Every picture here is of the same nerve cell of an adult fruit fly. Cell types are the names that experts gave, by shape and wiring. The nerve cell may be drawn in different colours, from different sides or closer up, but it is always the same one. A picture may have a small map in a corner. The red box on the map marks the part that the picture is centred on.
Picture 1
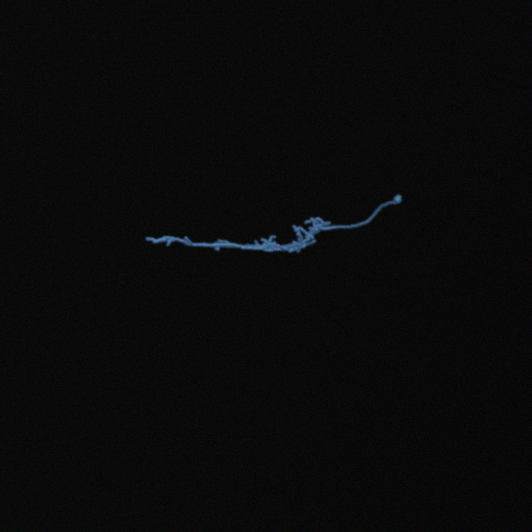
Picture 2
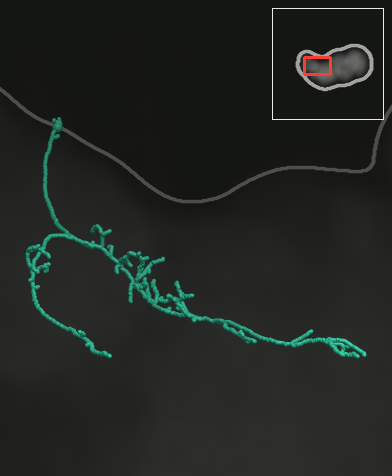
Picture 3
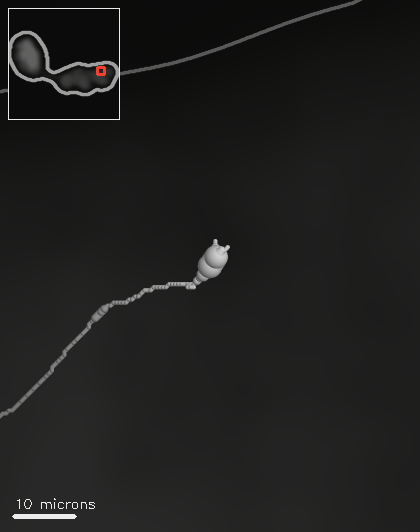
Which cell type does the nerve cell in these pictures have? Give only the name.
IN07B096_a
